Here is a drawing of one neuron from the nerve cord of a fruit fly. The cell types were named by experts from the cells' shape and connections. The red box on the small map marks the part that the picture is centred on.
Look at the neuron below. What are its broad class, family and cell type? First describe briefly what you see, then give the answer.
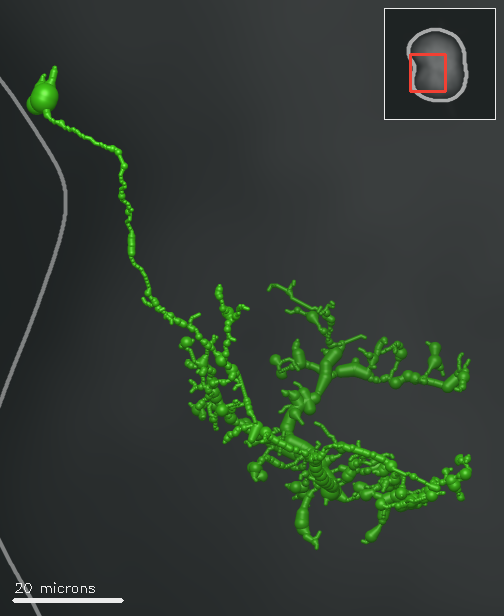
From top to bottom in the picture it spans about 90 microns. Dozens of branch ends can be seen. It is a nerve-cord intrinsic neuron. The family is hemilineage 13B. The cell type is IN13B074.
